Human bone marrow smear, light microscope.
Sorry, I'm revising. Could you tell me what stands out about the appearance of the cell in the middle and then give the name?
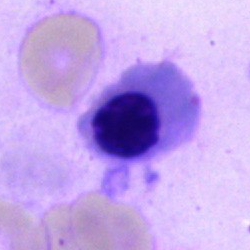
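First, the outline: it's irregular rather than smoothly round. The nucleus sits off-centre, toward the lower left of the cell. Its chromatin looks dense and stains a very dark purple. And the cytoplasm is at its widest on the upper right side of the nucleus. This is an erythroblast.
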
